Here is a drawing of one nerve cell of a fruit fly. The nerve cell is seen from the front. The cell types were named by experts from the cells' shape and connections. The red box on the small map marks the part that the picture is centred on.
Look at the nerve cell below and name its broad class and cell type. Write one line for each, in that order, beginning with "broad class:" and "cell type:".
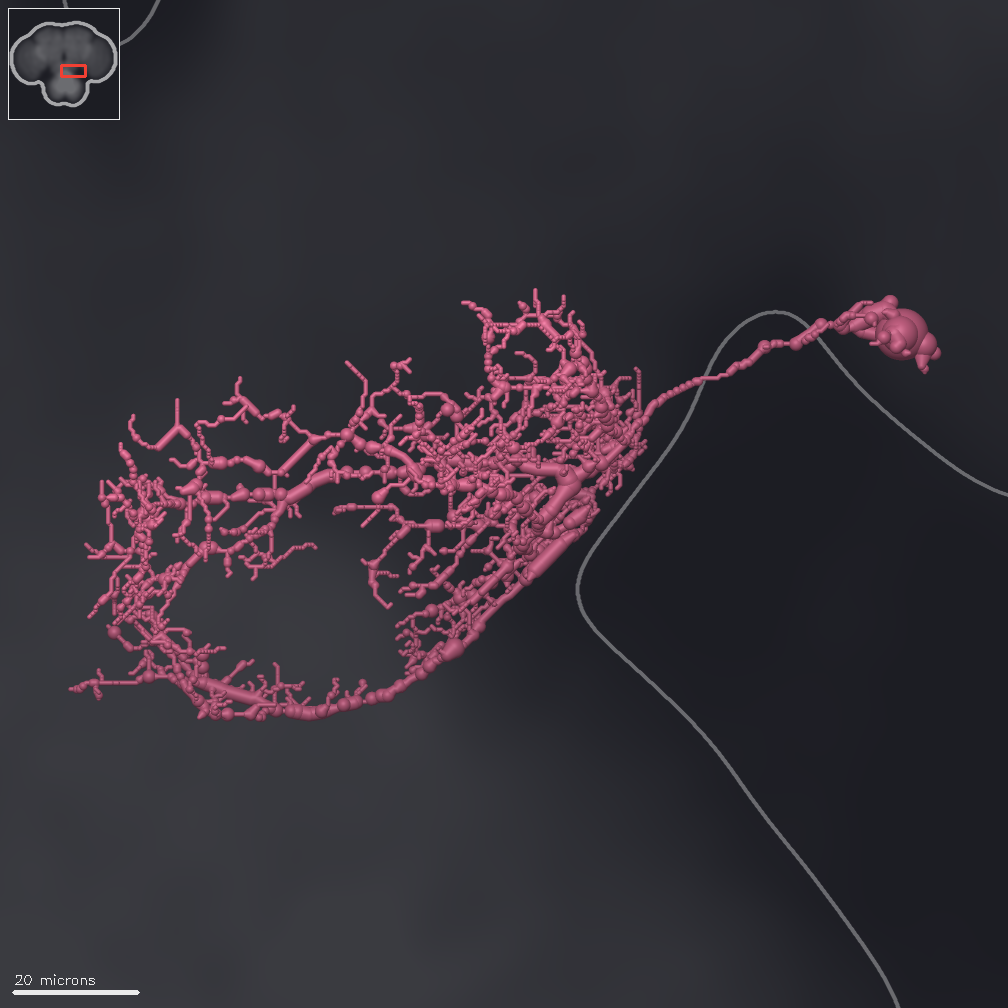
broad class: motor neuron of the brain
cell type: MN2V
